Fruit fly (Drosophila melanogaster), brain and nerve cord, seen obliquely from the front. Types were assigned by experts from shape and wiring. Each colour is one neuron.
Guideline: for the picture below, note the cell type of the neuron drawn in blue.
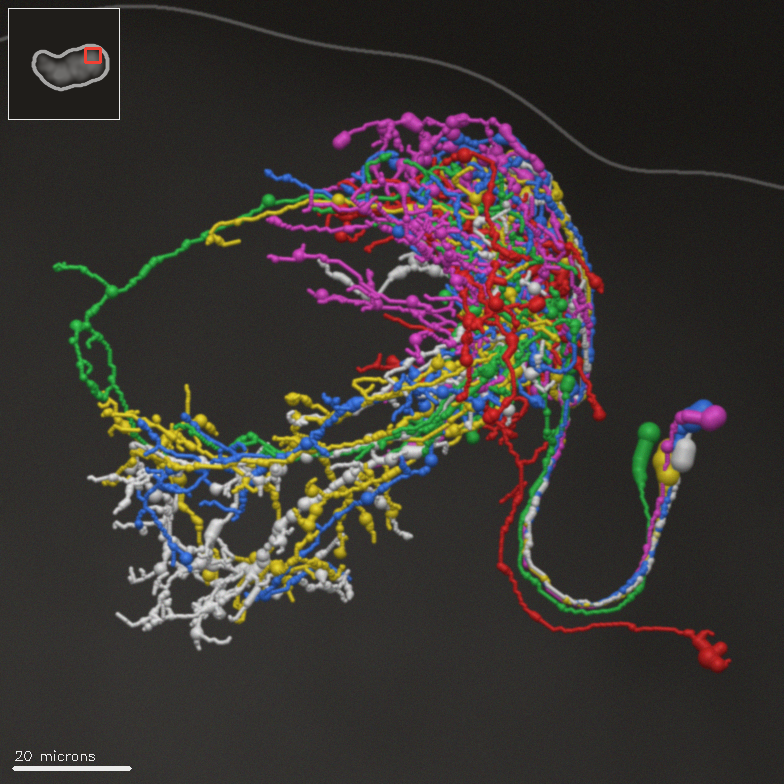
LHCENT13_a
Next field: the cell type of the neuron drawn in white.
LHCENT13_c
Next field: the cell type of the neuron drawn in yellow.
LHCENT13_d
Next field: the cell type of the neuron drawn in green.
SLP002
